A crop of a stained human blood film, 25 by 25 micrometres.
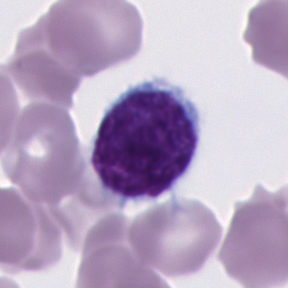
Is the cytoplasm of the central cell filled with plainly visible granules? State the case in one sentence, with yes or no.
No, the cell shows no granules in its cytoplasm.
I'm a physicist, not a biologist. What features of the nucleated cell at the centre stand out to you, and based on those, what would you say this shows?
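Fine, hair-like pale blue projections extend from the cell surface, seen most clearly at the top and bottom edges. The cell outline is round to slightly oval; the nucleus, round to oval, has no indentation or lobes and no visible nucleoli. The cell is a hairy cell.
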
